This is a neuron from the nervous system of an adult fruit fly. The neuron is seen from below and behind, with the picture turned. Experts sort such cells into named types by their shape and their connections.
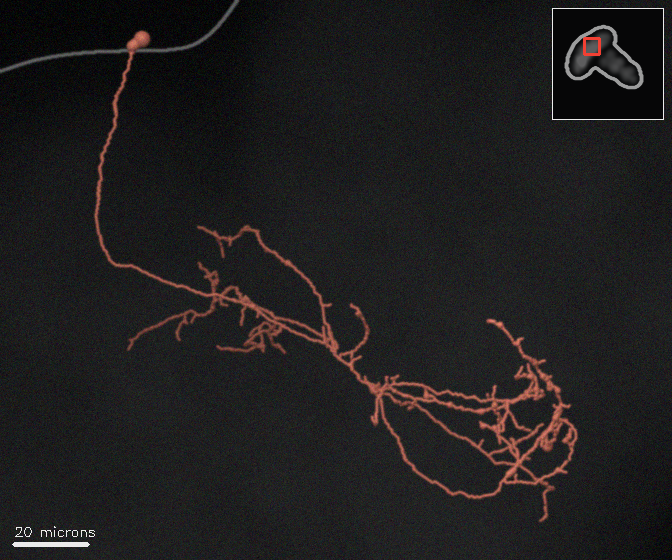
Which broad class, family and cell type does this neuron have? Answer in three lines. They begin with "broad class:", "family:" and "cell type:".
broad class: central-brain intrinsic neuron
family: hemilineage LALv1_ventral
cell type: PS077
